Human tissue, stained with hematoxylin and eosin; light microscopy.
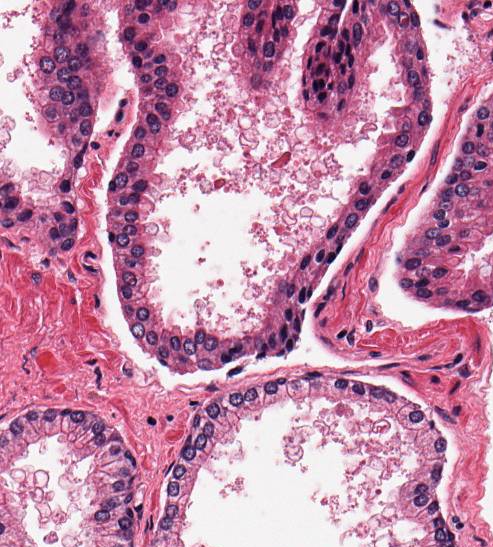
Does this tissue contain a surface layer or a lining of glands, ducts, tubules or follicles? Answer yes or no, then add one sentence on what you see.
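Yes. The epithelial nuclei are round and many show a small nucleolus.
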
